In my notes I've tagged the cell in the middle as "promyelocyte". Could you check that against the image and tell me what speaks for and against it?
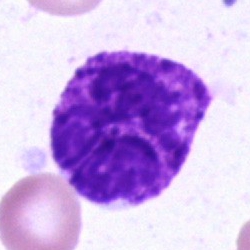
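No distinct nucleolus is visible, which goes with basophil and against promyelocyte.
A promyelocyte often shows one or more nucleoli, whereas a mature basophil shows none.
The chromatin is dark purple and clumped, with paler gaps between the clumps, which speaks against promyelocyte.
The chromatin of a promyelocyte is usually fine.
A curved pale groove runs across the lower half of the nucleus, dividing it into folds. Red cells lie toward the corners of the frame, and none overlaps the cell. Verdict: the cell is a basophil, not a promyelocyte.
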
